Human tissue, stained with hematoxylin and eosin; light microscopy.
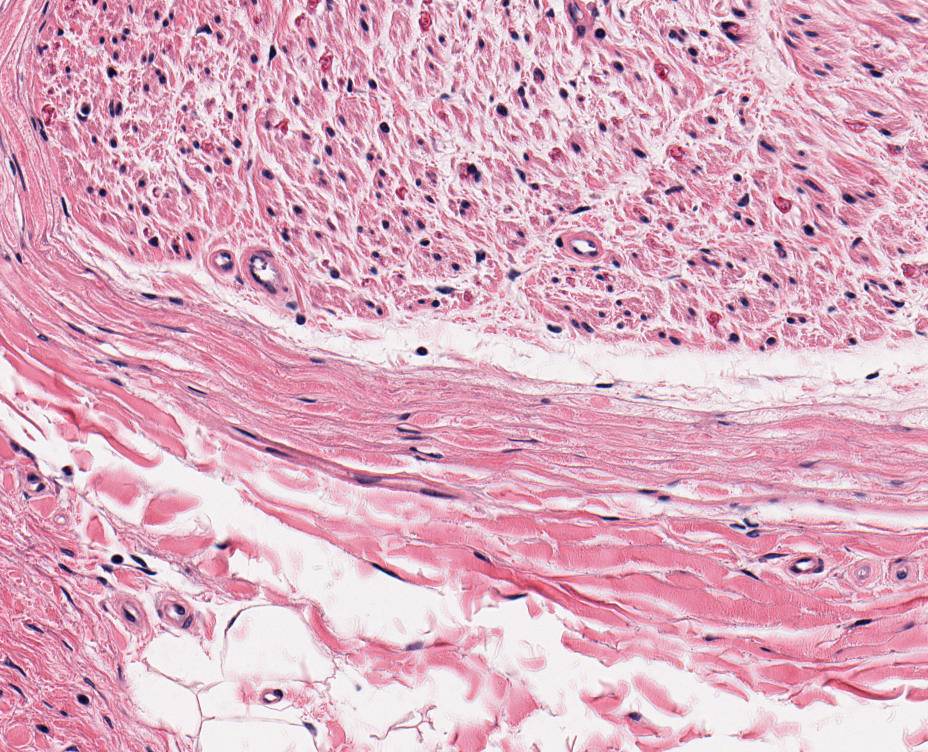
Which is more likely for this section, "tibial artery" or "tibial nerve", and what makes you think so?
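Tibial nerve.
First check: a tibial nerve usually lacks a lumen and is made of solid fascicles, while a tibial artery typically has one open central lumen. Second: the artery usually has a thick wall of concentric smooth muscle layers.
Here, pale finely textured tissue fills the upper half, its fibres mostly cut across, above a broad band of dense pink collagen.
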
